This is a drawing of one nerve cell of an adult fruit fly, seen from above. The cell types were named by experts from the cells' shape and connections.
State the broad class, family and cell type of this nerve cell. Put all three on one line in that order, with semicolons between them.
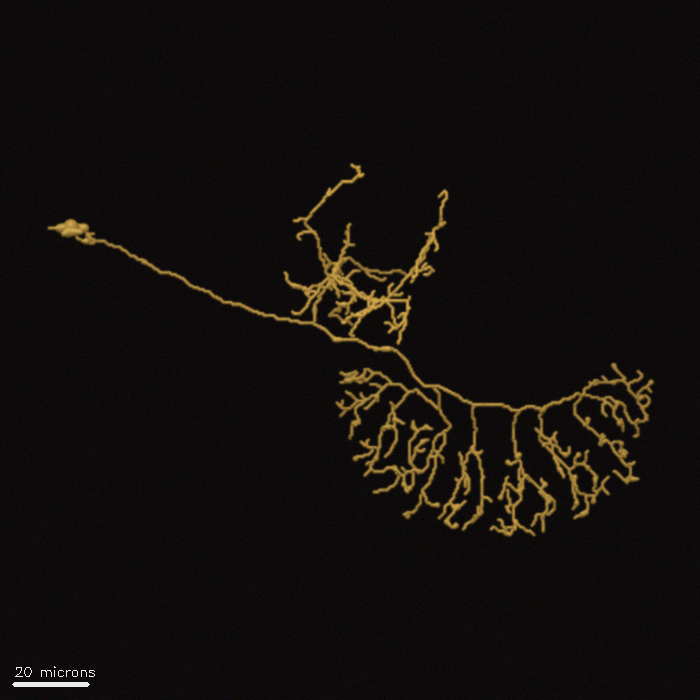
central-brain intrinsic neuron; hemilineage AOTUv4_ventral; FB4Q_a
